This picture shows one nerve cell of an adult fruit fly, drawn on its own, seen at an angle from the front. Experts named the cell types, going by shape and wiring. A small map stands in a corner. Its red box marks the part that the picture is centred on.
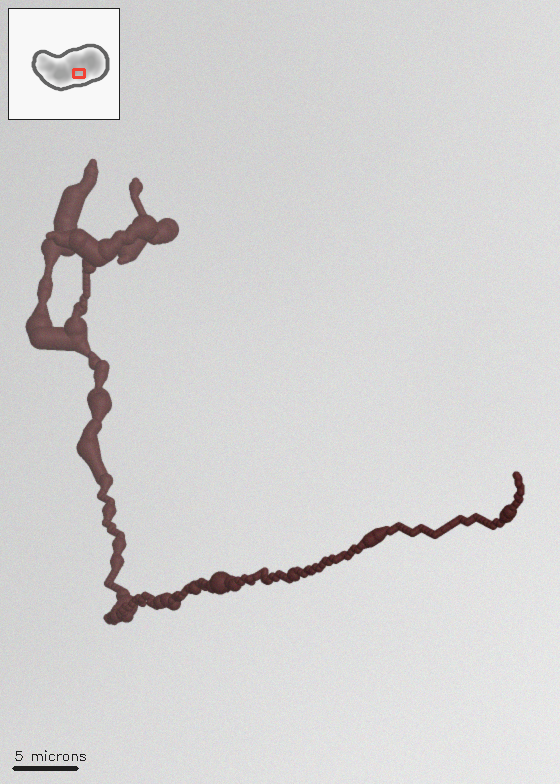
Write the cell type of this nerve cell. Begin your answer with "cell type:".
cell type: JO-EV2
